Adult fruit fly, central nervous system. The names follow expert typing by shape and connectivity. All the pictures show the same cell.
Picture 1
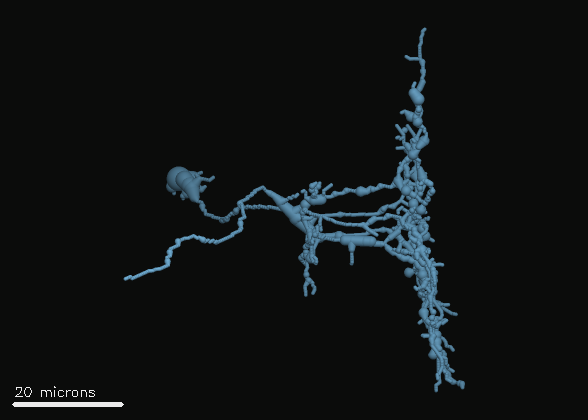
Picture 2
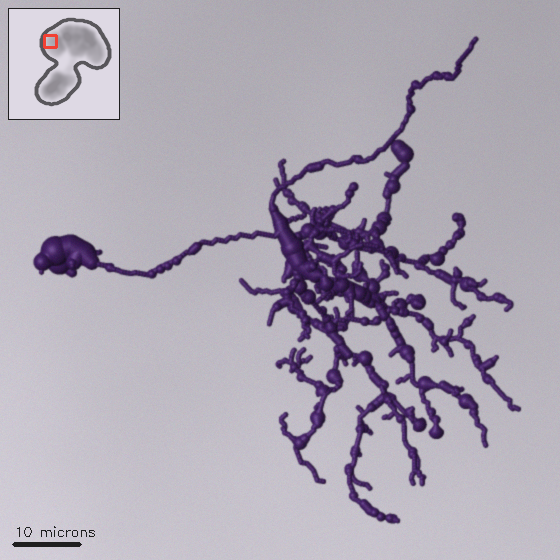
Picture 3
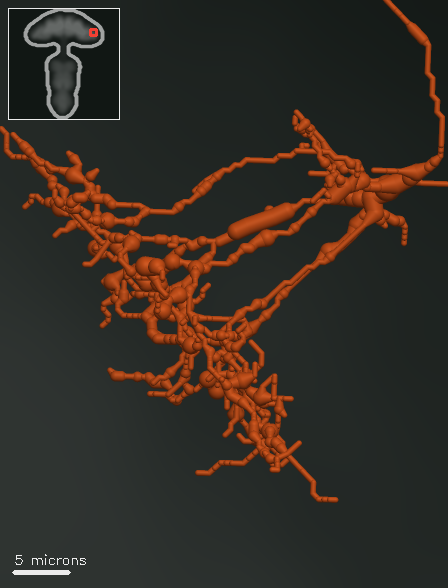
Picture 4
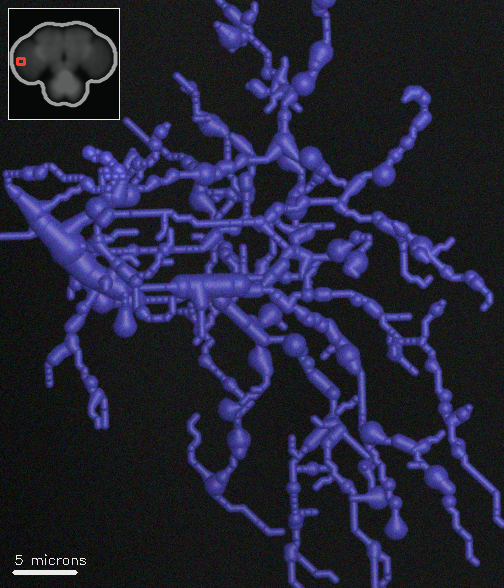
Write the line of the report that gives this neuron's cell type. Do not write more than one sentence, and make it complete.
As a matter of cell type, the neuron is Lawf1.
